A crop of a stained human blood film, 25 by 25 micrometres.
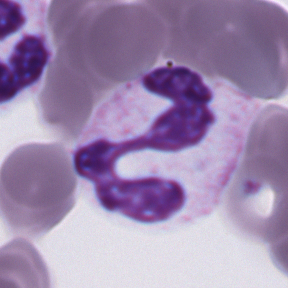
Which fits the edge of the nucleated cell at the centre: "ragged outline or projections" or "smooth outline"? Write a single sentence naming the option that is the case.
The cell is bounded by a smooth edge without blebs or tags.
